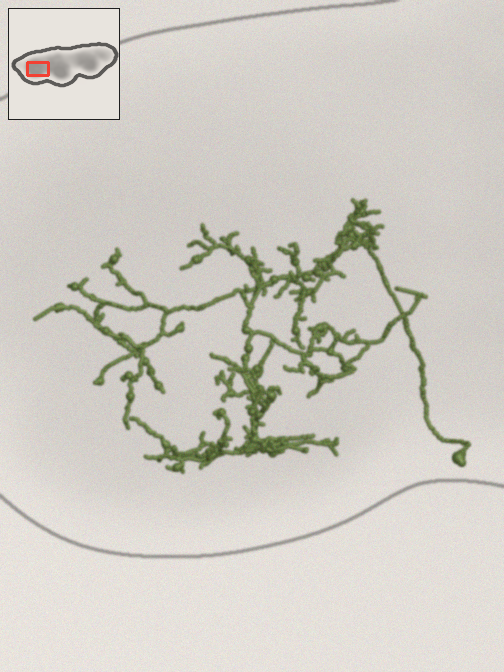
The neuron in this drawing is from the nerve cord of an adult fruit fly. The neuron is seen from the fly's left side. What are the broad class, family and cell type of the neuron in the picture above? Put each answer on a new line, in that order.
nerve-cord intrinsic neuron
hemilineage 12B
IN12B078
